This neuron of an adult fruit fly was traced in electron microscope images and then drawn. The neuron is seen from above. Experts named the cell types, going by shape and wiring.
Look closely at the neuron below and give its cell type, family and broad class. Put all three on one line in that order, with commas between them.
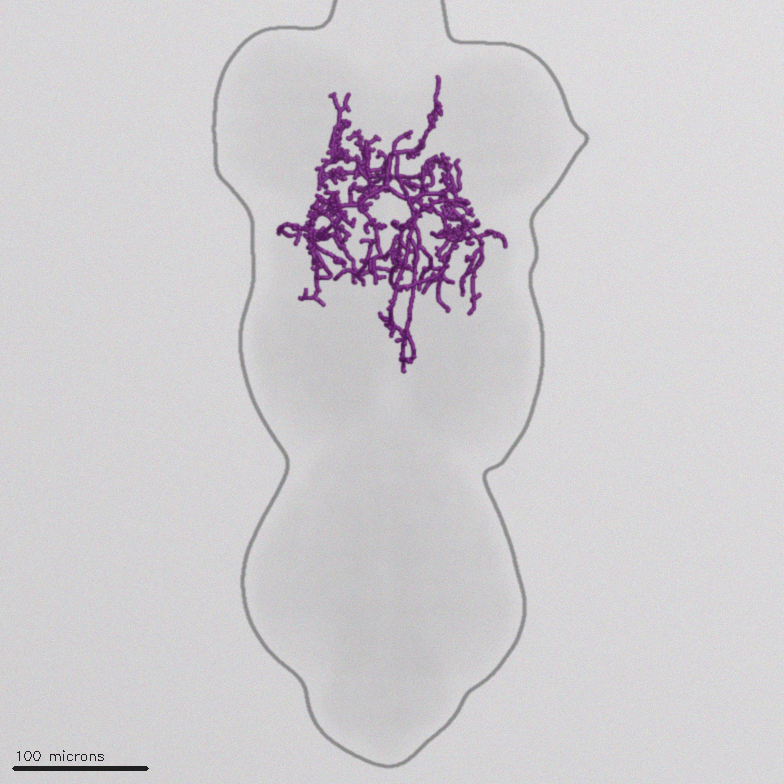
IN27X014, hemilineage 27X, nerve-cord intrinsic neuron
